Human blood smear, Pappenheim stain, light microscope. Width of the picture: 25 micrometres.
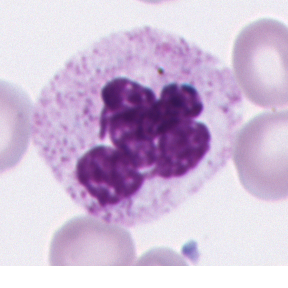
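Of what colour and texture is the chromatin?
It is dark purple and coarsely clumped.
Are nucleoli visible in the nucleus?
No nucleoli can be seen.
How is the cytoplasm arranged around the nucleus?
Abundant pale pinkish-lilac cytoplasm surrounds the nucleus on all sides, and no vacuoles are visible in it.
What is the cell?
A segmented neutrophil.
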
